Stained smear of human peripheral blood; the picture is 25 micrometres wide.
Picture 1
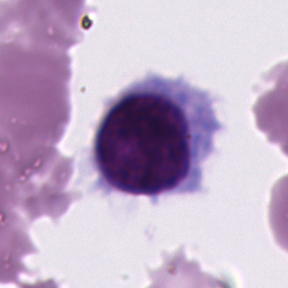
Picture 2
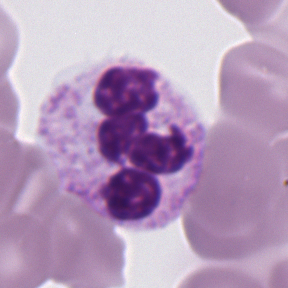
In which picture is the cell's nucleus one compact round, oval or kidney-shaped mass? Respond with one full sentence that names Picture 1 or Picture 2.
The nucleus of the cell in picture 1 is a single compact mass, round, oval or kidney-shaped.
